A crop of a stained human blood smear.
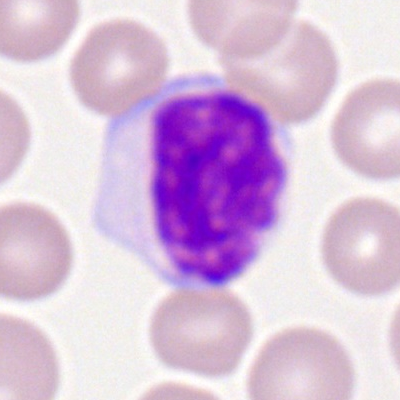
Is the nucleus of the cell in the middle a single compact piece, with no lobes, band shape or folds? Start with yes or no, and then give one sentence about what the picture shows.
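Yes. The nucleus is a single unlobed mass.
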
